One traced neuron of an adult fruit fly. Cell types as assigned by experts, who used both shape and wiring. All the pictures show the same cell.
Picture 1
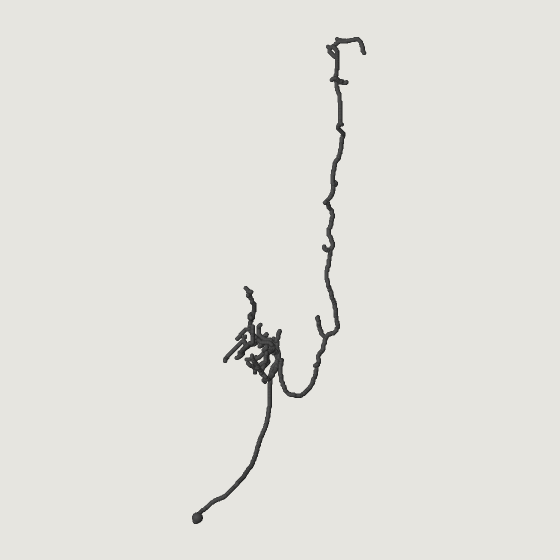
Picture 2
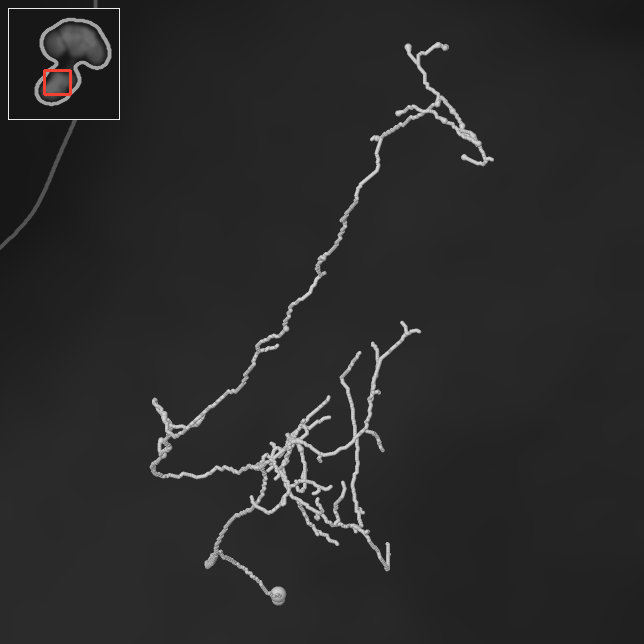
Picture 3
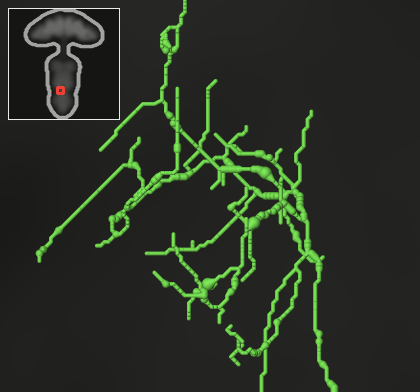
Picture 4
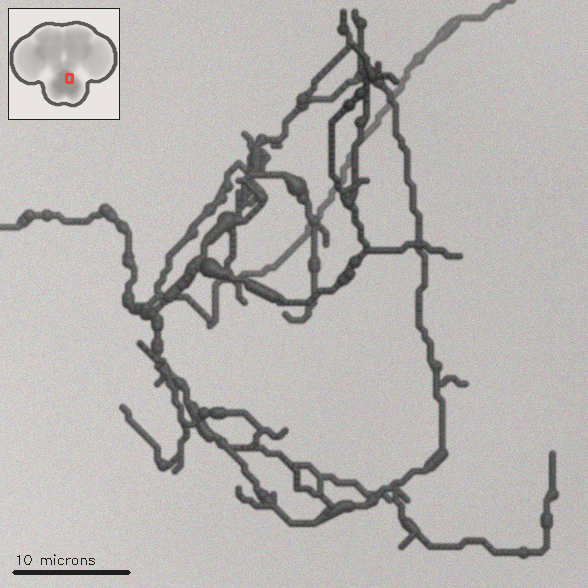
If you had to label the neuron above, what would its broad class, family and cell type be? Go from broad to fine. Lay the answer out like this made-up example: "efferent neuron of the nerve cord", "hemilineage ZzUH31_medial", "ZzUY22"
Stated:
"nerve-cord intrinsic neuron", "hemilineage 07B", "IN07B100"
